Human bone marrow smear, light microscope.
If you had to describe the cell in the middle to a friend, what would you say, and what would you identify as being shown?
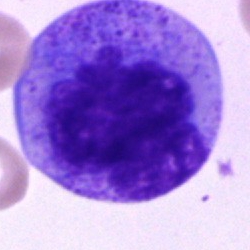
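Look first at the nucleus: its outline is irregular, lumpy and folded. Its chromatin is dark purple and clumped, with paler patches between the clumps. Now turn to the cytoplasm, which is a pale bluish-lilac colour. Fine purple granules are scattered through it, packed most densely in its upper part. This cell is a promyelocyte.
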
